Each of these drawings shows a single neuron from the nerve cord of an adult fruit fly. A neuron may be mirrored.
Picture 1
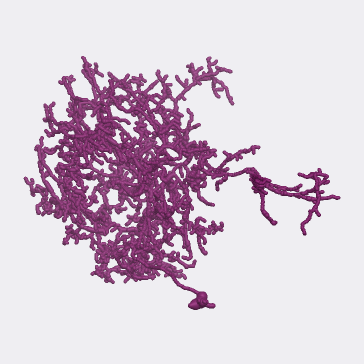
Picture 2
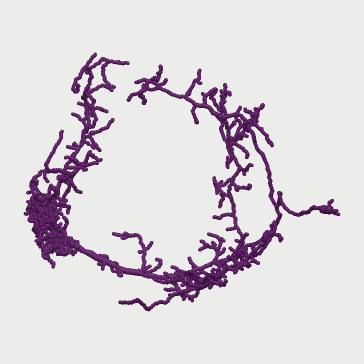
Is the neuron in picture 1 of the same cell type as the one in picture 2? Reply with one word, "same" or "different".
different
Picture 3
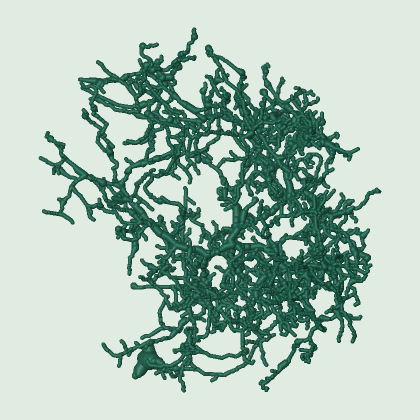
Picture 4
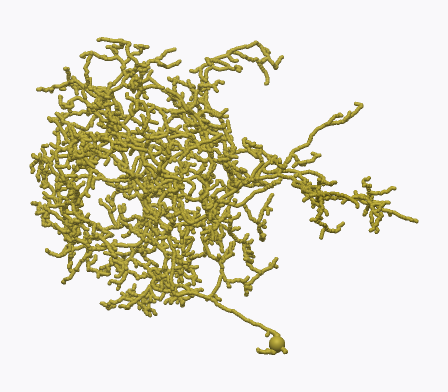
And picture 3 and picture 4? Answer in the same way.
same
